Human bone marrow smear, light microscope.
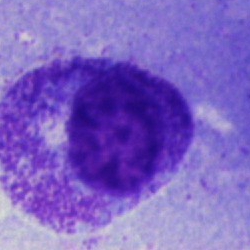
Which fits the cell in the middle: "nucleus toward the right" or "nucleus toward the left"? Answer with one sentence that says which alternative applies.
Toward the left of the nucleus extends most of the cytoplasm.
